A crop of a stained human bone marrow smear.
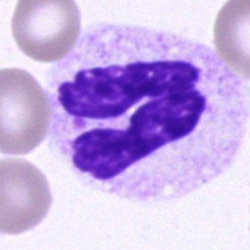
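Segmented neutrophil in the middle of a stained bone marrow smear. First, the nucleus consists of two elongated, sausage-shaped parts lying side by side and roughly horizontal. Next, its chromatin is dark purple and coarsely clumped. Then, the cytoplasm is abundant and pale pinkish-lilac. Last, fine lilac granules are scattered throughout it.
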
